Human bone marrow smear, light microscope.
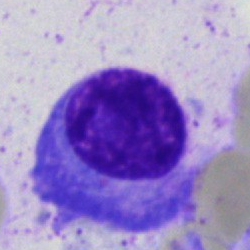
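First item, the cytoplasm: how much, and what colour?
Abundant, and deep blue.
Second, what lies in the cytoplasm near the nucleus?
A paler zone just below it, and no granules are seen in the cytoplasm.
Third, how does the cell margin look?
Ragged and uneven along its lower left side.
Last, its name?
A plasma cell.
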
